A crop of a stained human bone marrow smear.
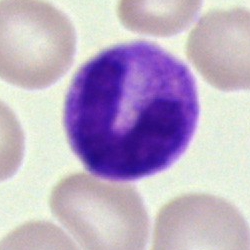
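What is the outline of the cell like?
Round and smooth.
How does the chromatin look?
It stains deep purple and is dense and clumped.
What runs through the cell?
A pale streak, from near the top centre down towards the left of centre.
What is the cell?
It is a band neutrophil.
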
